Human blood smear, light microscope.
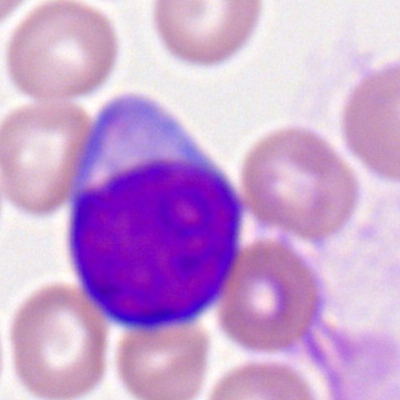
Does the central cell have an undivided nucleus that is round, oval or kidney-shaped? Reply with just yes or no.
Yes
